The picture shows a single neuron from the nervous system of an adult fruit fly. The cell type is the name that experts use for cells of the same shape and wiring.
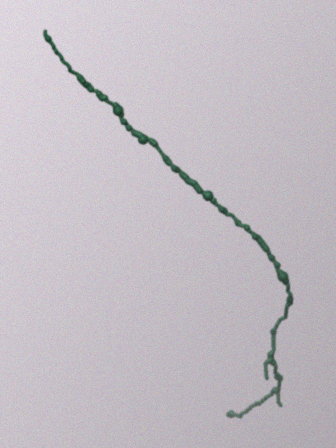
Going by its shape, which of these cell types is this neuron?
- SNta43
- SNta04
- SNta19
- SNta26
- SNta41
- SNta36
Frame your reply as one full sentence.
This neuron belongs to the cell type SNta19.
